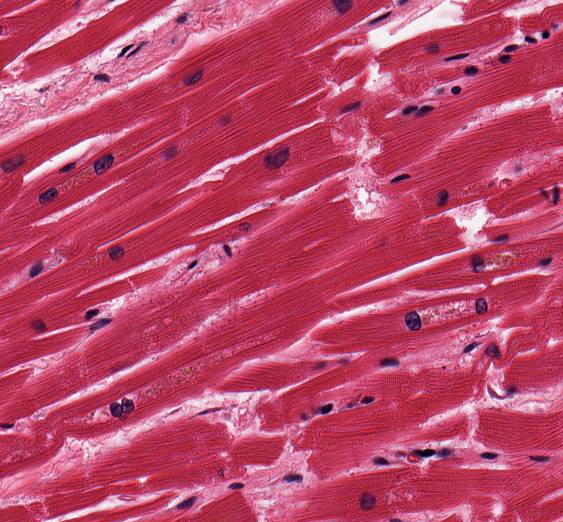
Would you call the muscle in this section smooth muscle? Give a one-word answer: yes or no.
No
